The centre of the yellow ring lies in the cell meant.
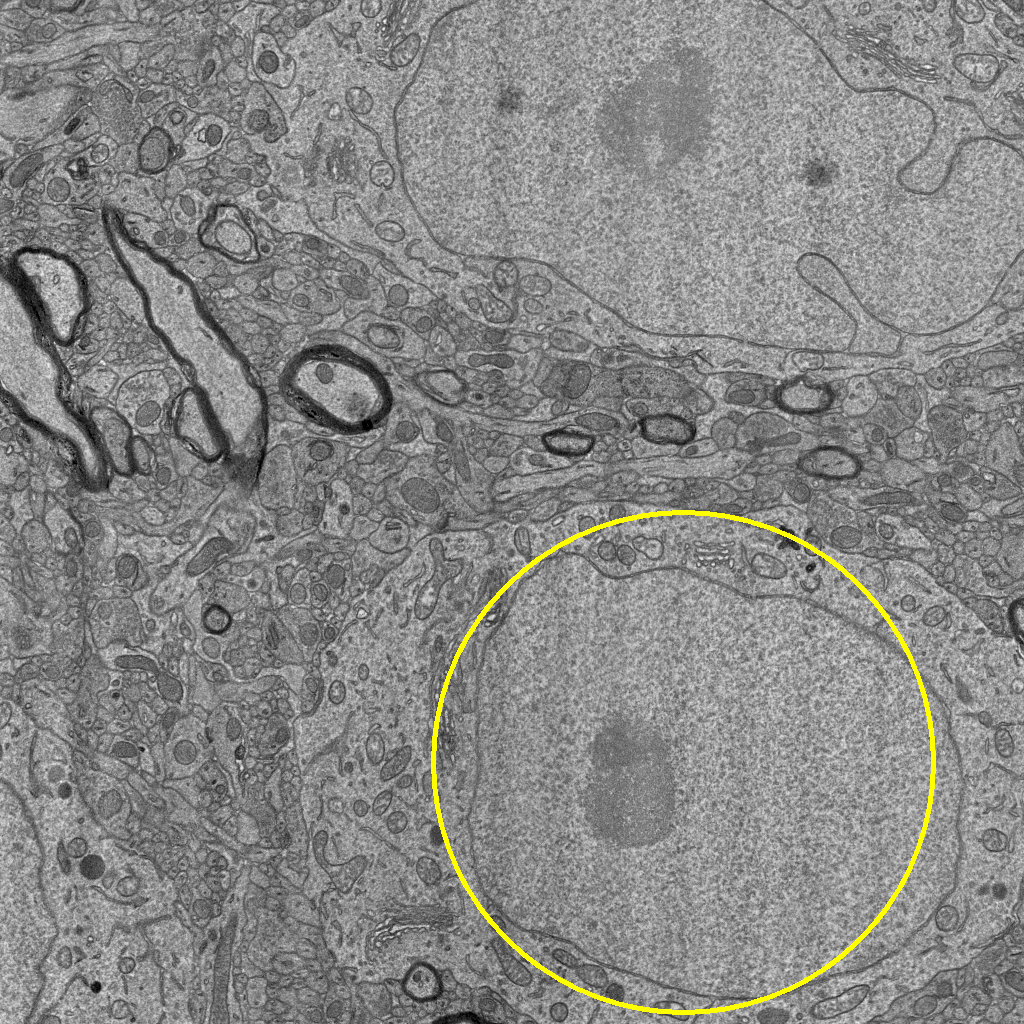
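Excitatory neuron, the marked cell. Notice how much of the ring its large, rounded nucleus fills. A single dark nucleolus lies left of the nuclear centre. Trace the nuclear envelope: it runs smoothly, without deep infoldings. The chromatin stays pale and finely dispersed, and no thick dark band lines the envelope.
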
